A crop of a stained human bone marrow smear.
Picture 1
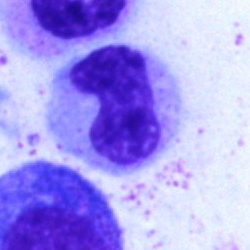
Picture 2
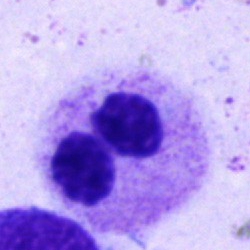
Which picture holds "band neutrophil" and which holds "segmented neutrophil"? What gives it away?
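In this pair, the band neutrophil is picture 1 and the segmented neutrophil picture 2. The band neutrophil has a round, smooth outline, while the segmented neutrophil's outline is roughly round with a soft, indistinct edge. The band neutrophil has a single kidney-shaped nucleus with a deep notch on its left side, whereas the segmented neutrophil has two nuclear masses lying toward the upper left, leaving more cytoplasm to the lower right.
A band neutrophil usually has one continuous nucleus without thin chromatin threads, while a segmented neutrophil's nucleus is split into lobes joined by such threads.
In the segmented neutrophil, the chromatin of both nuclear masses is dark purple and dense.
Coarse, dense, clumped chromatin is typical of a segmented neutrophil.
The band neutrophil's cytoplasm is pale greyish blue. Neither cell shows a nucleolus. A larger cell with a dark nucleus lies close by at the lower left in picture 1, and the dark nucleus of another cell is cut off at the bottom-left corner of picture 2.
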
